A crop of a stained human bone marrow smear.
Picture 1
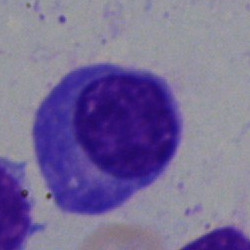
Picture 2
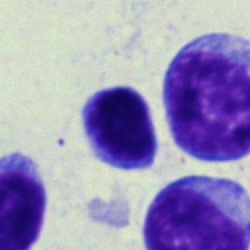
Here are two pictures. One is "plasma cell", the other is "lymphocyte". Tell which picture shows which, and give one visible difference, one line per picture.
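Picture 1 – plasma cell. The cytoplasm is plentiful and stains a deep blue.
Picture 2 – lymphocyte. The nucleus fills almost the whole cell.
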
